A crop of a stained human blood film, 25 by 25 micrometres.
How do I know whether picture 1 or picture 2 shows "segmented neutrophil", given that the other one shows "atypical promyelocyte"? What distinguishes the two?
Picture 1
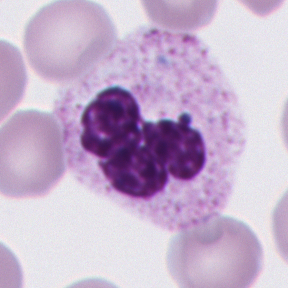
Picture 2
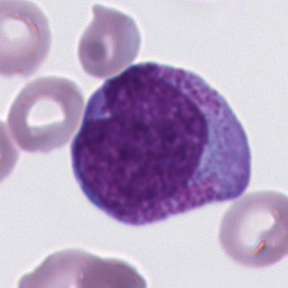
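Identification: picture 1 is a segmented neutrophil and picture 2 is an atypical promyelocyte. Outline: the segmented neutrophil is roughly oval and smooth, while the atypical promyelocyte is smooth and rounded, shows no projections from its surface and measures about 15 micrometres across. Nucleus: the segmented neutrophil has dark purple, densely clumped chromatin, and a small round knob protrudes from the upper right of its nucleus. Cytoplasm: in the segmented neutrophil it is abundant and pale pinkish-lilac, with no vacuoles, whereas in the atypical promyelocyte it forms a crescent lying mainly on the right side of the cell.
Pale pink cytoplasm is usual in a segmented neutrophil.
Granules: both cells carry fine granules scattered through the cytoplasm, pinkish-purple in the segmented neutrophil and purple-pink in the atypical promyelocyte.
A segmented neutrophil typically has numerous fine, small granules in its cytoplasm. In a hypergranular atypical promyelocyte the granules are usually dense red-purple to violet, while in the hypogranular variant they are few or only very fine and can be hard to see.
Surroundings: several red cells lie close around the atypical promyelocyte.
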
